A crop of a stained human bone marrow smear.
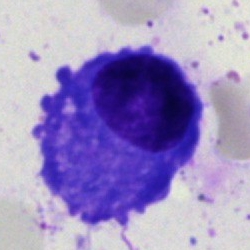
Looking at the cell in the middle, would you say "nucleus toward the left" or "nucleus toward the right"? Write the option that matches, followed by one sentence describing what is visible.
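Nucleus toward the right. The nucleus sits off-centre in the upper right of the cell.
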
